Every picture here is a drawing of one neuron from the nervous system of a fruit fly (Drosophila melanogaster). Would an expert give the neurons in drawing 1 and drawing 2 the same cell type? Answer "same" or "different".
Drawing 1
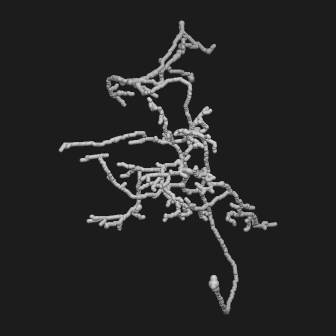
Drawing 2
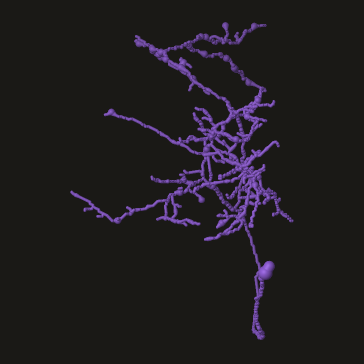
same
